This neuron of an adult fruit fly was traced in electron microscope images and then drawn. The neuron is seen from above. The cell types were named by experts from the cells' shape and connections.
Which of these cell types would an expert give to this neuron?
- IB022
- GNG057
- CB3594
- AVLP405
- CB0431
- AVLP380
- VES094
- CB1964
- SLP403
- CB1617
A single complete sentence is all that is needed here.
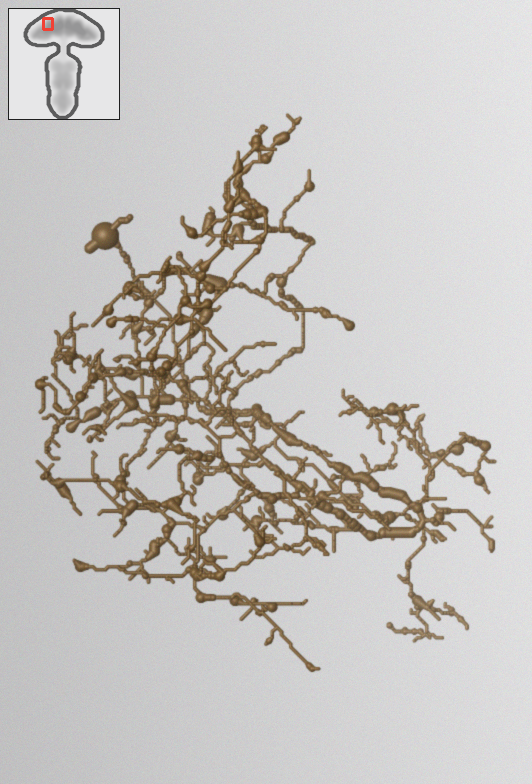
The cell type that fits this neuron is CB3594.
